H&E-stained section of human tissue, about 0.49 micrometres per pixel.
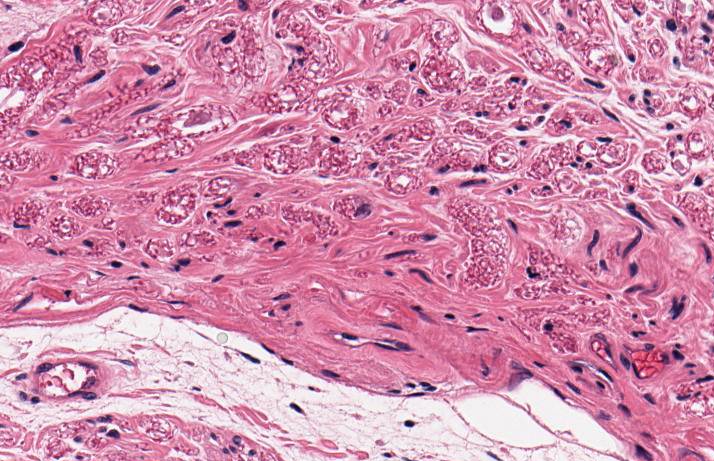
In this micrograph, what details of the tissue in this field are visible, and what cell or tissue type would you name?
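In the upper two-thirds, small rounded bundles, cut across, crowd closely in dense stroma. Each holds many tiny pale rings with pink centres. Below, dense pink collagenous stroma crosses the lower middle; a small red blood cell cluster lies near the lower right edge. This is tibial nerve.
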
